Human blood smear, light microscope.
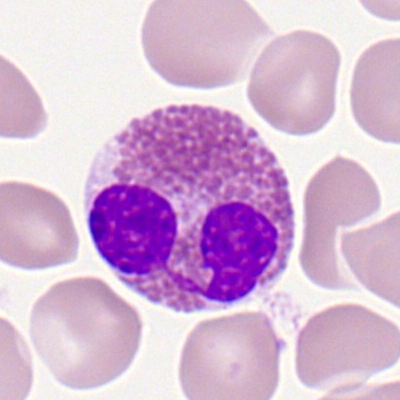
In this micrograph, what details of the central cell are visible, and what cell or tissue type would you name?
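Outline: round. Nucleus: two lobes, lying side by side in the lower half of the cell. Chromatin: coarsely clumped. Cell type: eosinophil.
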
